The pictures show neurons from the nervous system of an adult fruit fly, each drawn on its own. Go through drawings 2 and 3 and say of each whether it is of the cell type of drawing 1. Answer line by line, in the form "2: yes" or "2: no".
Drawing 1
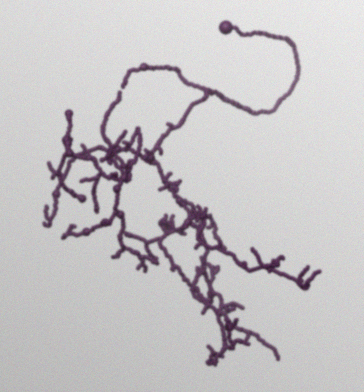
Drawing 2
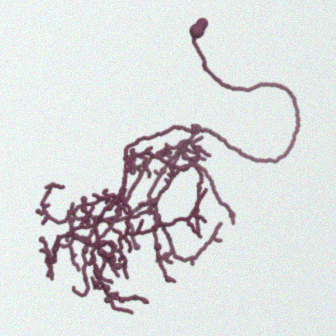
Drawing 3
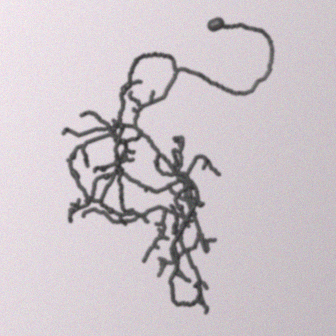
2: no
3: yes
